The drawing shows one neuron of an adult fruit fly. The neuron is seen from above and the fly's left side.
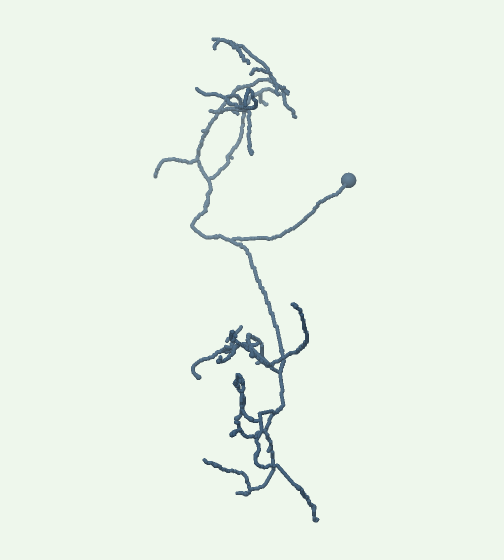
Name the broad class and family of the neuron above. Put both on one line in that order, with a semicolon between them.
central-brain intrinsic neuron; hemilineage DM6_ventral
